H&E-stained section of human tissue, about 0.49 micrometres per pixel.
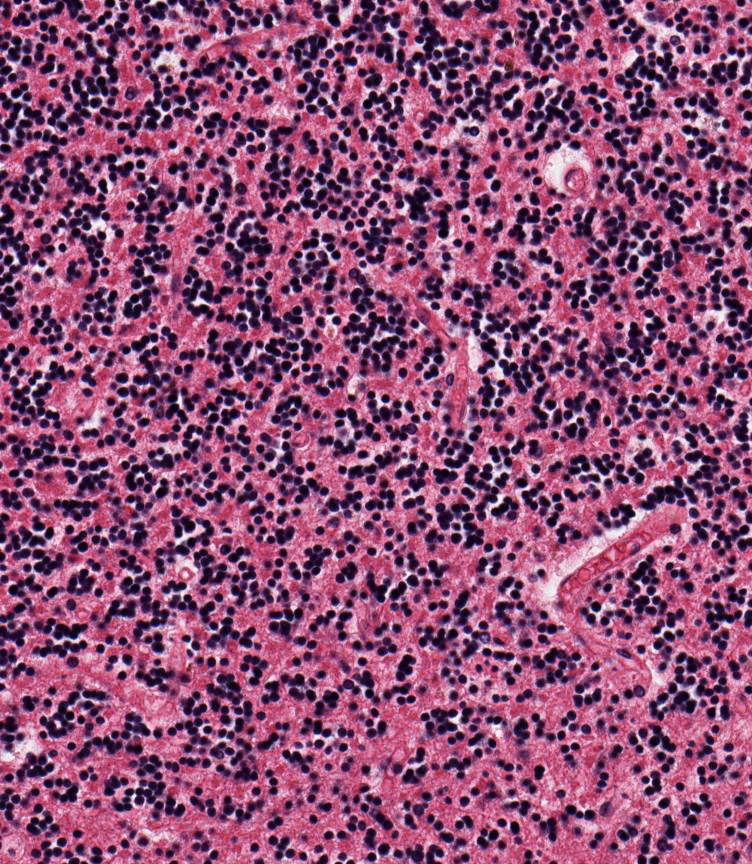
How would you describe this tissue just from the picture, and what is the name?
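Looking closely, small, round, uniformly dark nuclei are packed densely and evenly across the whole field, forming no layers or distinct units, and each shows very little cytoplasm. Between them, many small irregular patches of pale pink fibrillary material are scattered about. In the upper right, a small round vessel is cut in cross-section. This is cerebellum.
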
